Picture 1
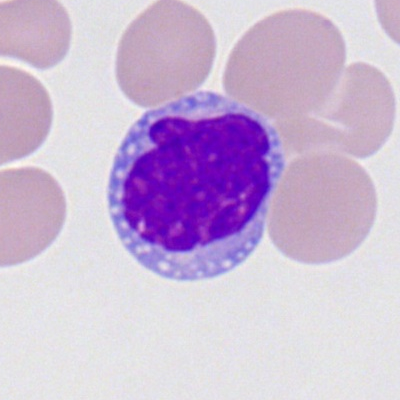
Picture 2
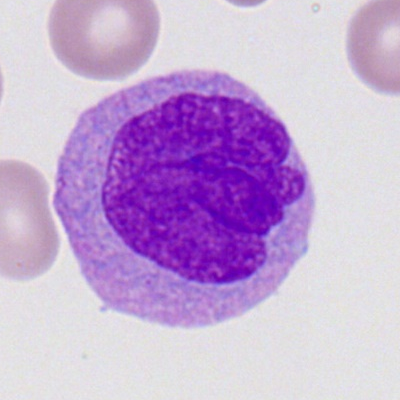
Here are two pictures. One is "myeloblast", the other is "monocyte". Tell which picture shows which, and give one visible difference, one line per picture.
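In picture 1 we see a monocyte: The cytoplasm contains many small, clear, round vacuoles.
In picture 2 we see a myeloblast: No clear vacuoles are seen in the cytoplasm.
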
